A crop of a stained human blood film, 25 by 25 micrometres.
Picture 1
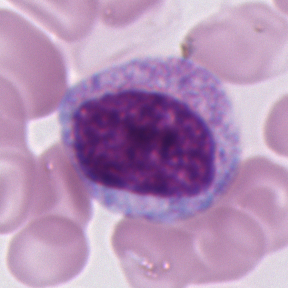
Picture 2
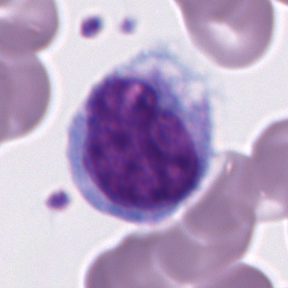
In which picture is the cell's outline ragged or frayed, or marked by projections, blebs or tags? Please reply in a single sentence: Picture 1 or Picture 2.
In picture 2, the cell's outline is ragged or frayed, or has projections, blebs or tags.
